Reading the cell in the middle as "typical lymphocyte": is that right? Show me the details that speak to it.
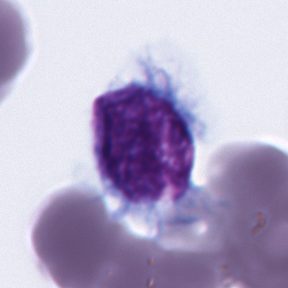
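Fine hair-like cytoplasmic threads project from the surface, most plentifully along the upper edge. The pale blue cytoplasm forms only a scant rim around the nucleus and shows no granules.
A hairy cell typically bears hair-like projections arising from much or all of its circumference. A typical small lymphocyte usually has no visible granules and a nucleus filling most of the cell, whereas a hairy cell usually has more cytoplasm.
The scant rim and missing granules suit typical lymphocyte, but the threads speak for hairy cell. The cell is a hairy cell, not a typical lymphocyte.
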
